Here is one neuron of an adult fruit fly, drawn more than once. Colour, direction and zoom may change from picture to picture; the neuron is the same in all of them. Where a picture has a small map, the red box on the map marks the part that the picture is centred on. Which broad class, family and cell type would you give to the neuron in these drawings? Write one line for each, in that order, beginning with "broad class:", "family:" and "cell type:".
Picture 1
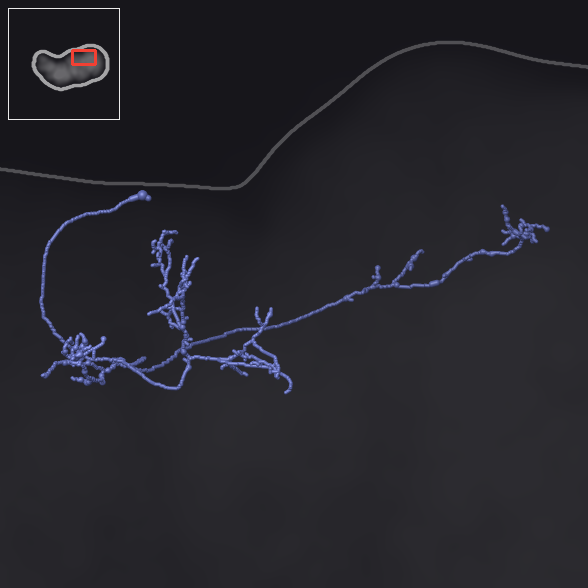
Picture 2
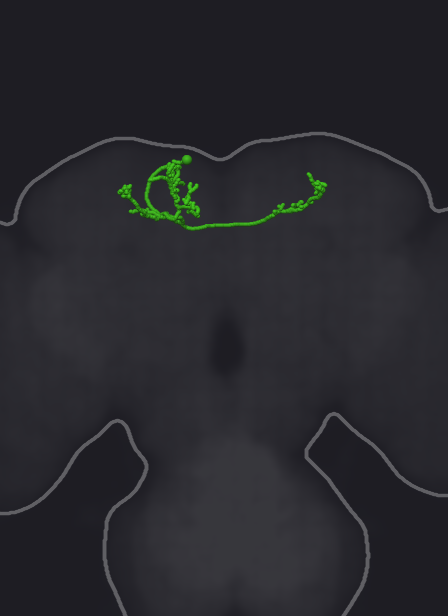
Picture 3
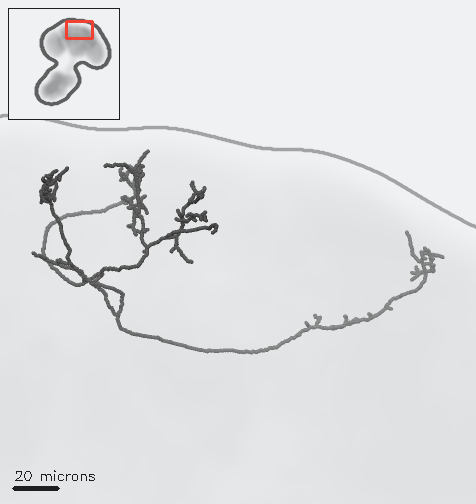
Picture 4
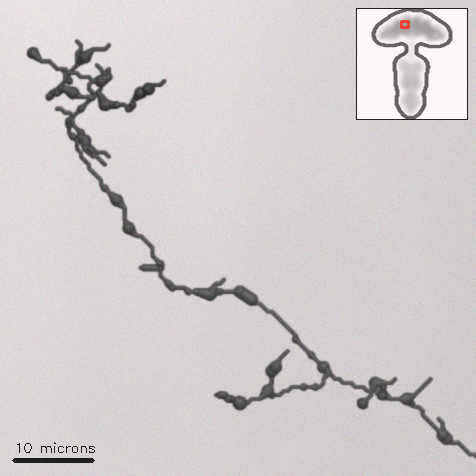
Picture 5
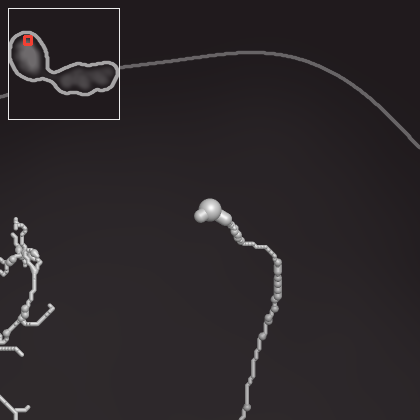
broad class: central-brain intrinsic neuron
family: hemilineage SMPp&v1_posterior
cell type: CB1815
